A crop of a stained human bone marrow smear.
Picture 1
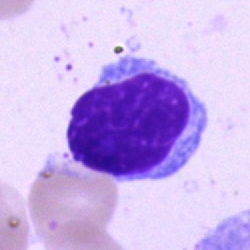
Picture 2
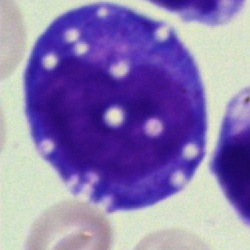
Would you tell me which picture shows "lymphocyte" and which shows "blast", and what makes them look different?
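The first picture is the lymphocyte, and the second is the blast. In the lymphocyte, I notice the nucleus filling most of the cell, leaving a narrow rim of cytoplasm that is wider on the right than on the left.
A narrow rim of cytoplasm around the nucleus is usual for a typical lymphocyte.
That rim shows no granules, and the chromatin is dark purple with small paler patches. Its outline is slightly irregular, ruffled at the top. The blast's nucleus also fills most of the cell, but its chromatin looks fine and even rather than clumped.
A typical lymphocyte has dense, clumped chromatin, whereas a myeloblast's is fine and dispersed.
Its cytoplasm is deep blue, and many small, sharply outlined, clear round vacuoles are scattered across the cell. The outline is roughly round, with a slightly notched, irregular edge at the lower left.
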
